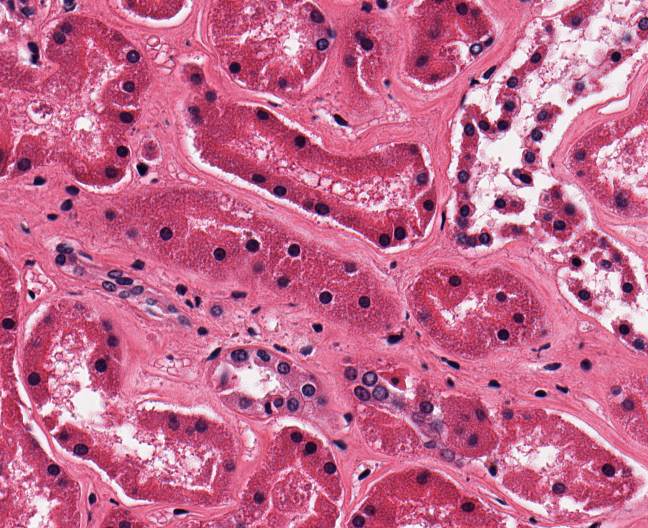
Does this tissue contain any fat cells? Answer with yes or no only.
No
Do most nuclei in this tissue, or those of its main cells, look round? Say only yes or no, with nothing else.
Yes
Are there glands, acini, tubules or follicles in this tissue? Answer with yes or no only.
Yes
